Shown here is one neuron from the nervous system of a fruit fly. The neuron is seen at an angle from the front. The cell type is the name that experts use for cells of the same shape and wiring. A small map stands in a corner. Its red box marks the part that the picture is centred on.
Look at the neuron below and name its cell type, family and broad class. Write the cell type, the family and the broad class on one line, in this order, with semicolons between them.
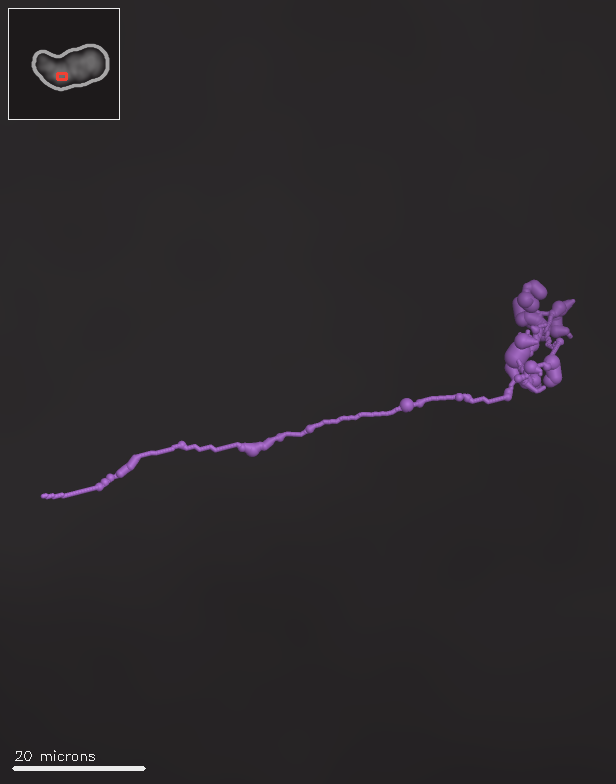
L5; L; optic-lobe intrinsic neuron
